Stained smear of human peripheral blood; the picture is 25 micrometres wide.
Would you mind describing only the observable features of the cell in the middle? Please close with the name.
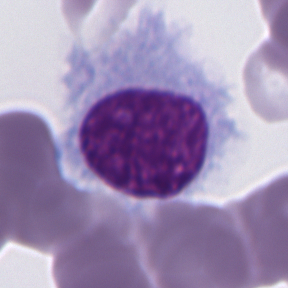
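See how ragged the border is, with lots of fine hair-like projections? They spread widest along the top. The cytoplasm makes a broad rim, widest above the nucleus, and there are no granules in it. That one's a hairy cell.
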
